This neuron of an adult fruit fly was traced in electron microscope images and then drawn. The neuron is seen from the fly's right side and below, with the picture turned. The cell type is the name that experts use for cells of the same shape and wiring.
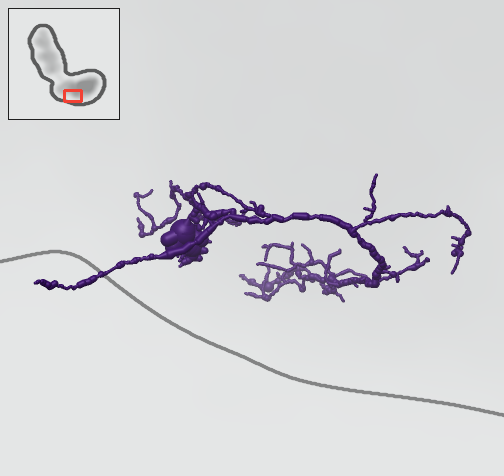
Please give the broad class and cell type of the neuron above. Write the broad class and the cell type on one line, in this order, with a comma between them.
motor neuron of the brain, MN8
